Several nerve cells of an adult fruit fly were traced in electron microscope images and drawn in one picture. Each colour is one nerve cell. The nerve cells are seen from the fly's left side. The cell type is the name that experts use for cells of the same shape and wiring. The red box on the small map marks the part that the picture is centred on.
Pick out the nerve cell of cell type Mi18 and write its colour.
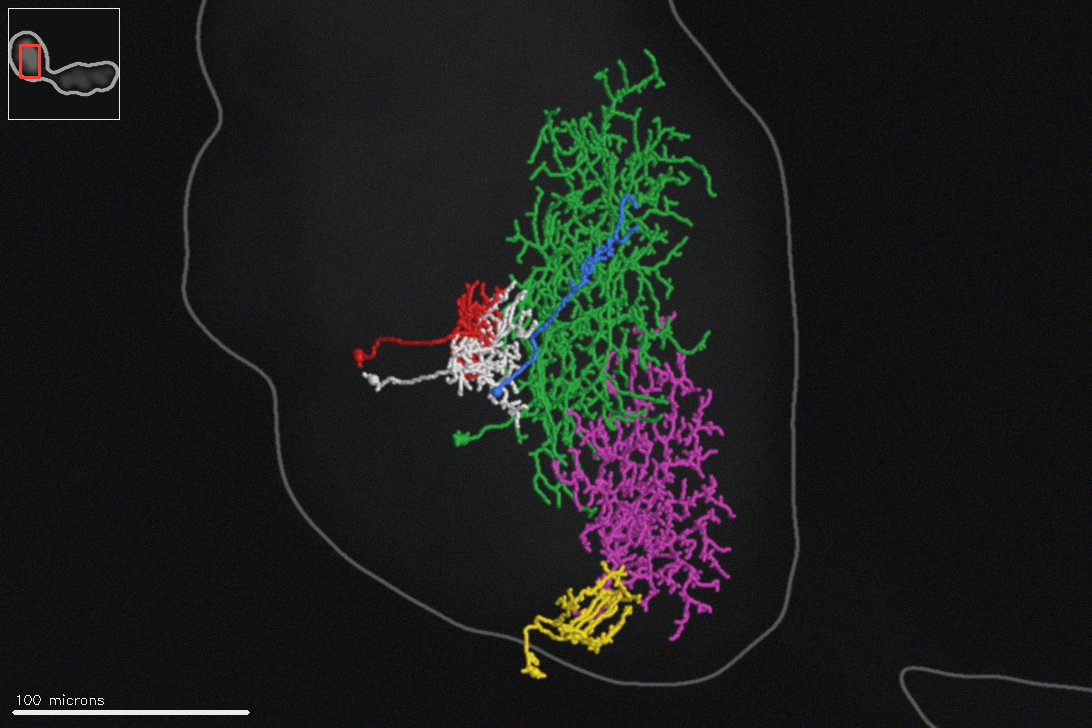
green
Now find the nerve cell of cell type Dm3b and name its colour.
blue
